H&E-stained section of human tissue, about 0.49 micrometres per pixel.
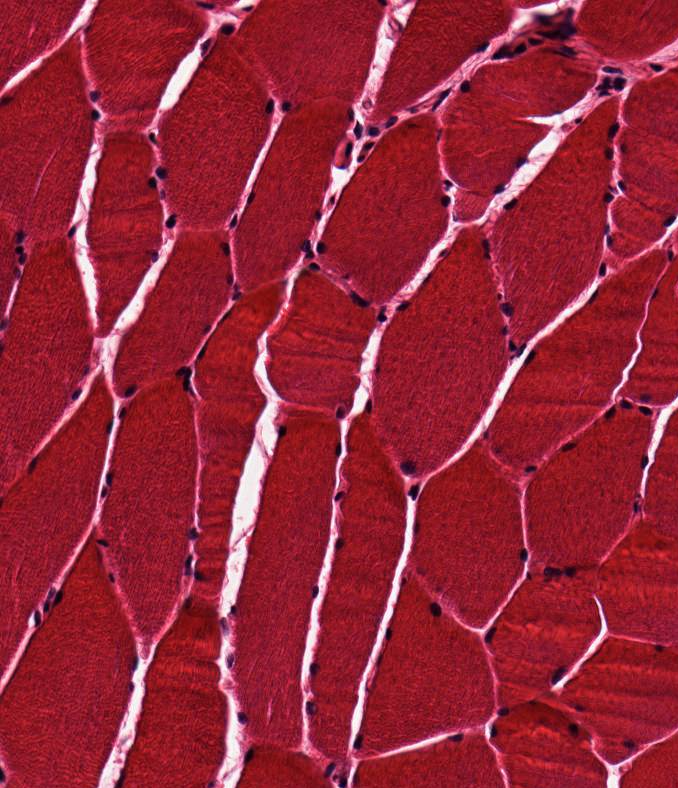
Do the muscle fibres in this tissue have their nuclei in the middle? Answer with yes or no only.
No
